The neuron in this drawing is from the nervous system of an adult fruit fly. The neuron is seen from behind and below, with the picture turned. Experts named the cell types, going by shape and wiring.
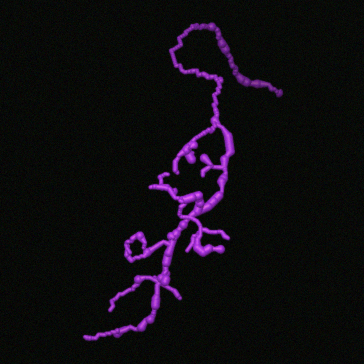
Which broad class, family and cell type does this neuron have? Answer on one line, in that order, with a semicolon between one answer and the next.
sensory neuron entering the brain; class thermosensory; TRN_VP2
